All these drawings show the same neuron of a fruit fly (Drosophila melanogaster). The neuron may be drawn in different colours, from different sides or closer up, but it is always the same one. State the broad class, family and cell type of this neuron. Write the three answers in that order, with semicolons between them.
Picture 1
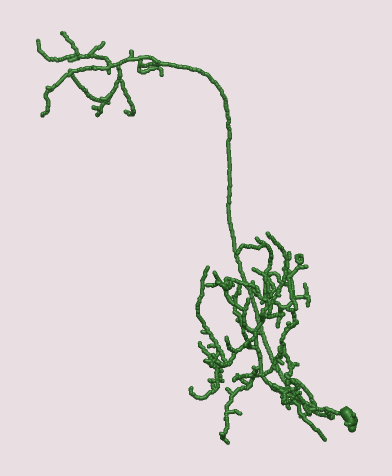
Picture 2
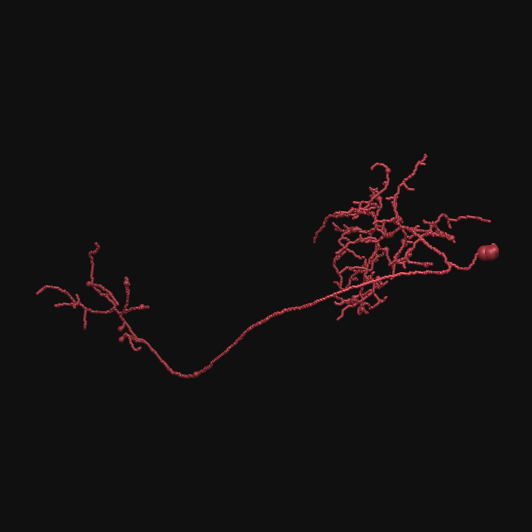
central-brain intrinsic neuron; hemilineage LHl2_dorsal; SLP128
